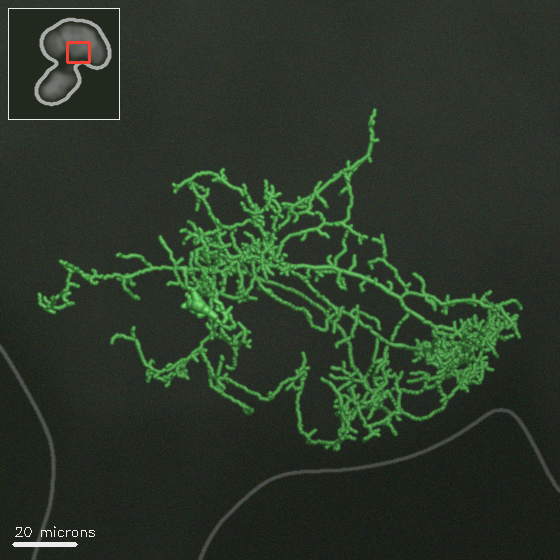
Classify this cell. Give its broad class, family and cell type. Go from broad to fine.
central-brain intrinsic neuron; hemilineage MX3; GNG581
